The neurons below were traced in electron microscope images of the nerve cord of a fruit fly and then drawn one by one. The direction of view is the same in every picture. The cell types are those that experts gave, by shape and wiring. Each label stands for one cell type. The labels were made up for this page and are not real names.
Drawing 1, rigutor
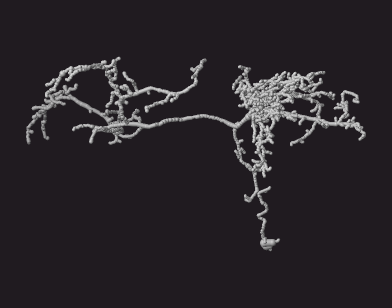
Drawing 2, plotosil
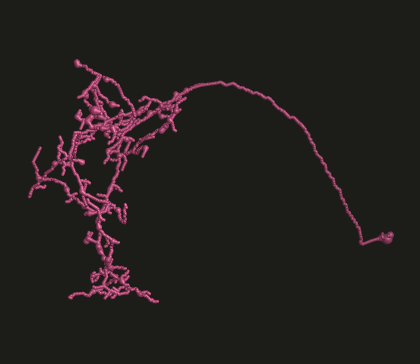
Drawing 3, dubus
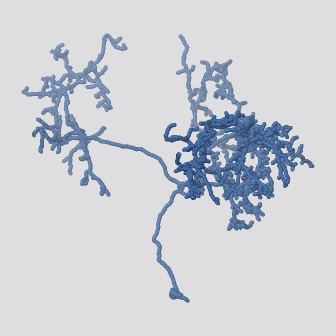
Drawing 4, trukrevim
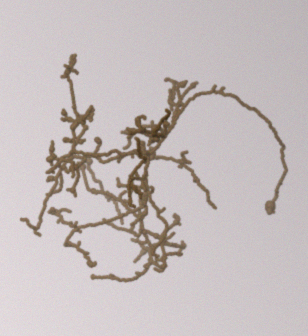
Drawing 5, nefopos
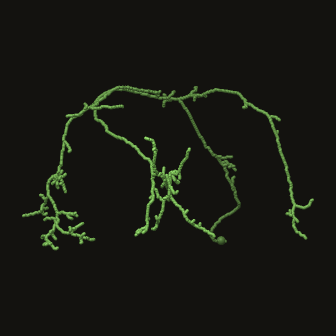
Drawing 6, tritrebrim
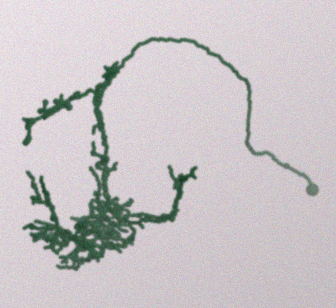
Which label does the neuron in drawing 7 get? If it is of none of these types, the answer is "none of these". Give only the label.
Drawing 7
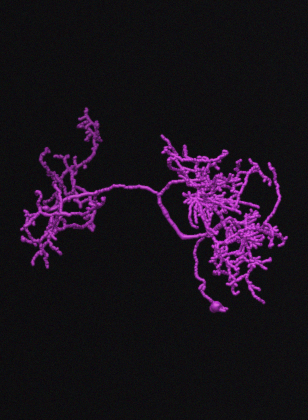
dubus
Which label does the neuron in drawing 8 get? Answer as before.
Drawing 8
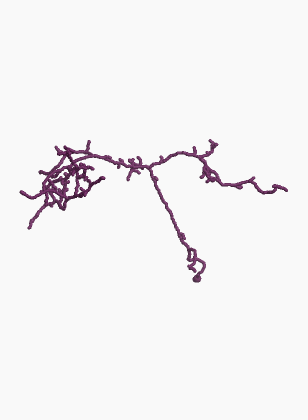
nefopos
